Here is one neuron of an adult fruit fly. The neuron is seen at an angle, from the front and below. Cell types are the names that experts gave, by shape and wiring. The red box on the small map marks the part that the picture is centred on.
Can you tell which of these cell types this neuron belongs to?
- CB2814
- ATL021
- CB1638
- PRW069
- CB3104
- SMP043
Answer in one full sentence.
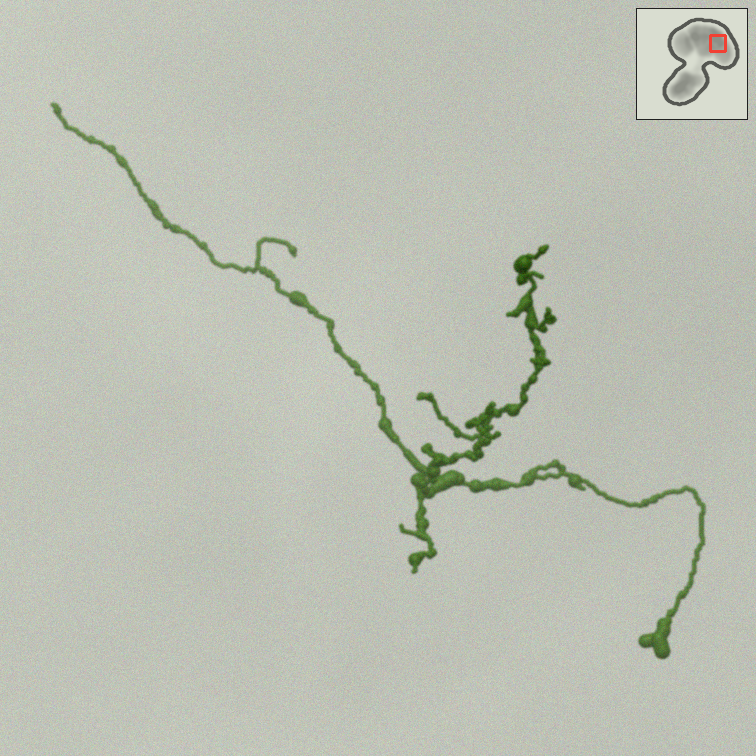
A cell of type CB1638 is what this neuron is.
